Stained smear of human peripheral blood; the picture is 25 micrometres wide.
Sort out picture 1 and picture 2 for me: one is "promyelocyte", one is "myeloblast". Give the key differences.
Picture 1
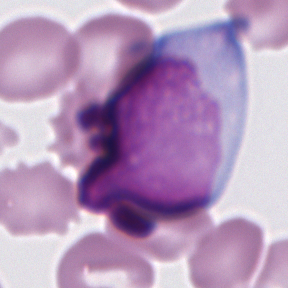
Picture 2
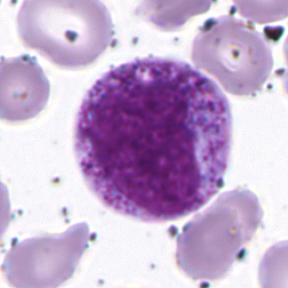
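In picture 1 we see a myeloblast; in picture 2, a promyelocyte. In the myeloblast, the nucleus fills most of the cell, and small knob-like buds project from its left and lower edges.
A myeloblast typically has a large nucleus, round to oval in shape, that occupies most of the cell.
Its pale blue cytoplasm lies mainly as a rim on the right side of the nucleus, and no granules are visible in it. The outline of this cell is angular rather than round. The promyelocyte, in contrast, has a round, smooth outline and is about 14 micrometres across. Its nucleus has a shallow indentation on its right side. Purple granules are numerous and can be picked out one by one; they lie over the nucleus as well as in the cytoplasm. Between the granules, the cytoplasm is pale lilac.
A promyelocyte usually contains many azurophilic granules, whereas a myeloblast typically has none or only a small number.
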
